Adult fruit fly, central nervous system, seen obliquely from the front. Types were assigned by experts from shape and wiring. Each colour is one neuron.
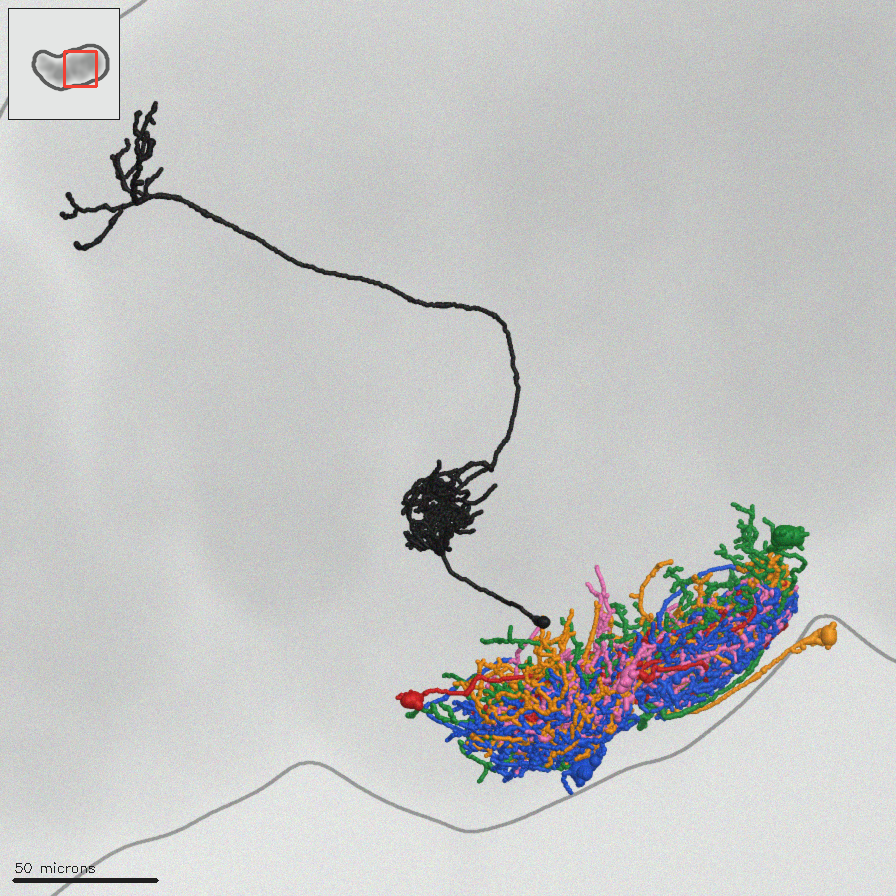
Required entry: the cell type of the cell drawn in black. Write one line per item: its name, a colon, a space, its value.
cell type: VL2p_vPN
